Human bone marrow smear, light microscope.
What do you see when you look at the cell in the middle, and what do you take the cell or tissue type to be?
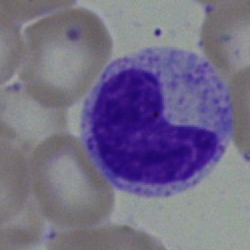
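Look first at the nucleus: indented on its upper right side, it has a kidney shape. The widest area of cytoplasm lies at the upper right, filling that notch. It is pale greyish blue, with fine purple granules scattered through it. This is a metamyelocyte.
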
